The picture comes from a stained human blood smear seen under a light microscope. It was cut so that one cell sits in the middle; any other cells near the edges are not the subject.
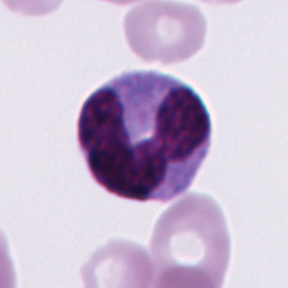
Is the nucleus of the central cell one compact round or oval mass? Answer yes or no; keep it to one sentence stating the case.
No, a curved band without separate lobes, not a compact mass, makes up the nucleus.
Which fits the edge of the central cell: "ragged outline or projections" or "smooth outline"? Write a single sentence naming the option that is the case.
Along its outline, the cell is smooth, with no projections.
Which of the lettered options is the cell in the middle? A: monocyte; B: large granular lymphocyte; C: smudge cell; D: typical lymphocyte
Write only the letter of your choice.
A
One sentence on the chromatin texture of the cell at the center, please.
Heads up, the chromatin in this one is coarsely clumped.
